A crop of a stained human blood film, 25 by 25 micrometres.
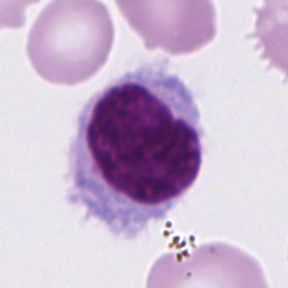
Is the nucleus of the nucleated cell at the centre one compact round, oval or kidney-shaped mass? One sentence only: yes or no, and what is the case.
Yes, this cell has an undivided, compact nucleus that is round, oval or kidney-shaped.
